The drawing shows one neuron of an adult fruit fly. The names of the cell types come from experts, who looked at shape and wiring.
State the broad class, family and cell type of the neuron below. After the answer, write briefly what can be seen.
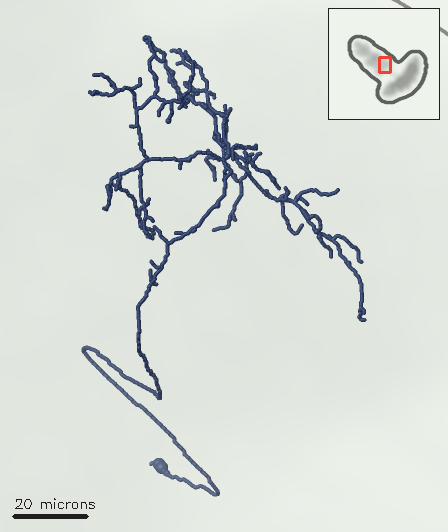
It is a nerve-cord intrinsic neuron. Its family is hemilineage 02A. It is of cell type IN02A060. From top to bottom in the picture it spans about 130 microns. Dozens of branch ends can be seen.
